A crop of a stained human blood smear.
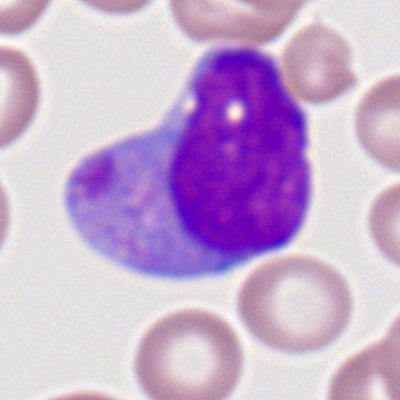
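Monocyte (central cell, stained human blood smear) with an irregular rather than round outline. The nucleus sits off-centre toward the right, so most of the cytoplasm lies to its left. A few fine purplish granules are present in the cytoplasm.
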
